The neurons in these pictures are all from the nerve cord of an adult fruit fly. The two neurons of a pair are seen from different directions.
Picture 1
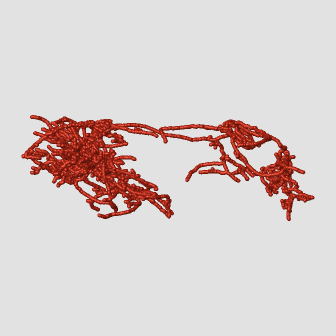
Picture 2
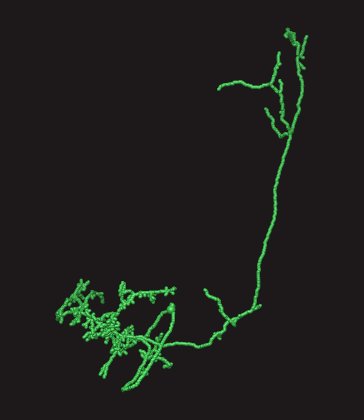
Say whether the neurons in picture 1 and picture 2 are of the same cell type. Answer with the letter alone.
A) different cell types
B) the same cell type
A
